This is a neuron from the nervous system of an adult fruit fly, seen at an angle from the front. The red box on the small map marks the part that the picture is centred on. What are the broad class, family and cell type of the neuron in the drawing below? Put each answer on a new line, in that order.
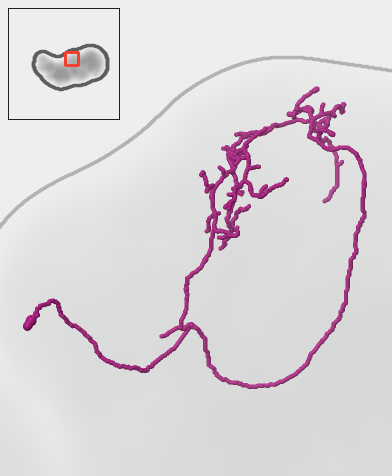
central-brain intrinsic neuron
hemilineage SLPal1
CB1392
